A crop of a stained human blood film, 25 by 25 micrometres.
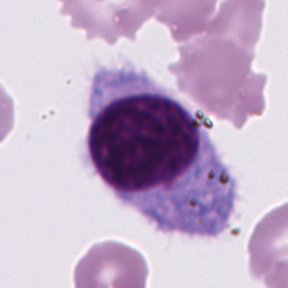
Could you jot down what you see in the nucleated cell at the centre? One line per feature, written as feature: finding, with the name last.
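Outline: irregular, drawn out toward the lower right
Margin: see how fine hair-like projections fray it
Nucleus: oval, with a smooth, unindented contour
Position: nucleus off-centre toward the upper left
Nuclear size: about 9 micrometres across
Name: hairy cell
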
